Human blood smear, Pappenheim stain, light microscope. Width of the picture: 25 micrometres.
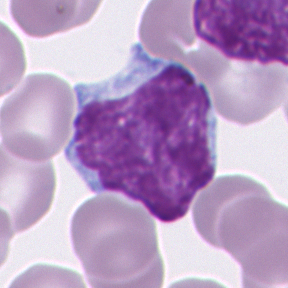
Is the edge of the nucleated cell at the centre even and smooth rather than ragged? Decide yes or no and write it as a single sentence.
No, a smooth outline is not present; the cell's edge is rough.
